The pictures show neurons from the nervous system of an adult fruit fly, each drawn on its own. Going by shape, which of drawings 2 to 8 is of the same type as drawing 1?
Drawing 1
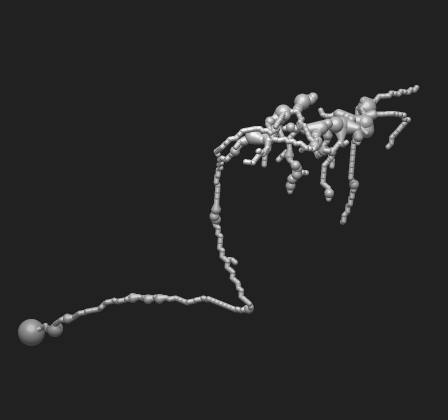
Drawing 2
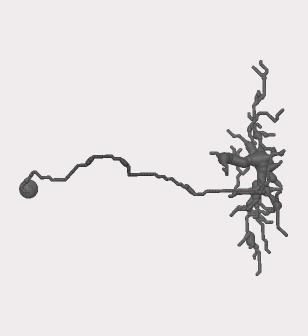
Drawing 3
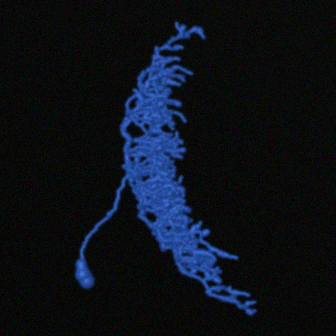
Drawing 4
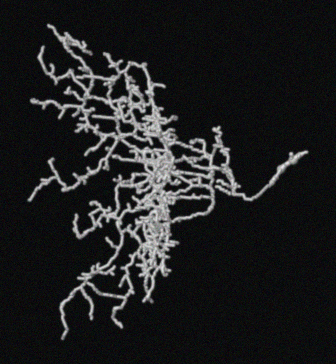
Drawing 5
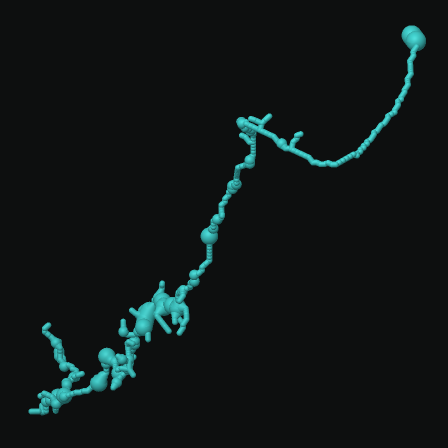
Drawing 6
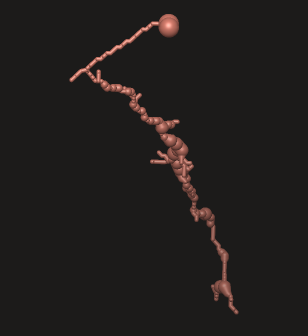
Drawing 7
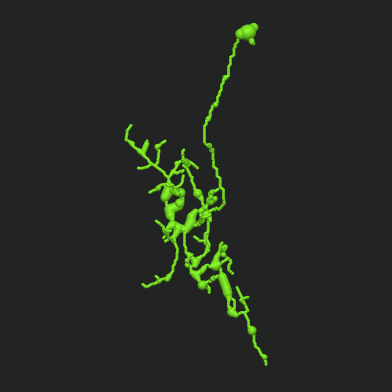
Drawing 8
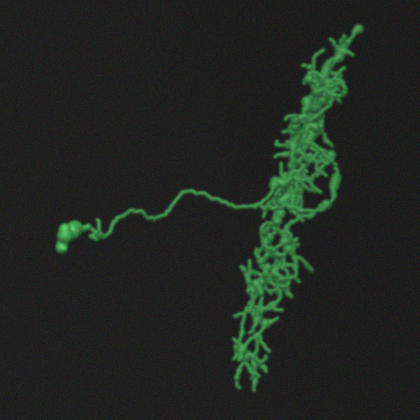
7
